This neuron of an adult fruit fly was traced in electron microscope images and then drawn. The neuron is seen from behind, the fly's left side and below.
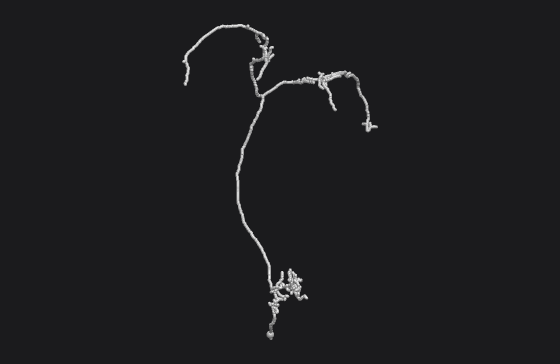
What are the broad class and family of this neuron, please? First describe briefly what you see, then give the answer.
The cell body can be seen at the bottom of the picture. As drawn here it is taller than it is wide. It is a central-brain intrinsic neuron. The family is hemilineage FLAa3.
